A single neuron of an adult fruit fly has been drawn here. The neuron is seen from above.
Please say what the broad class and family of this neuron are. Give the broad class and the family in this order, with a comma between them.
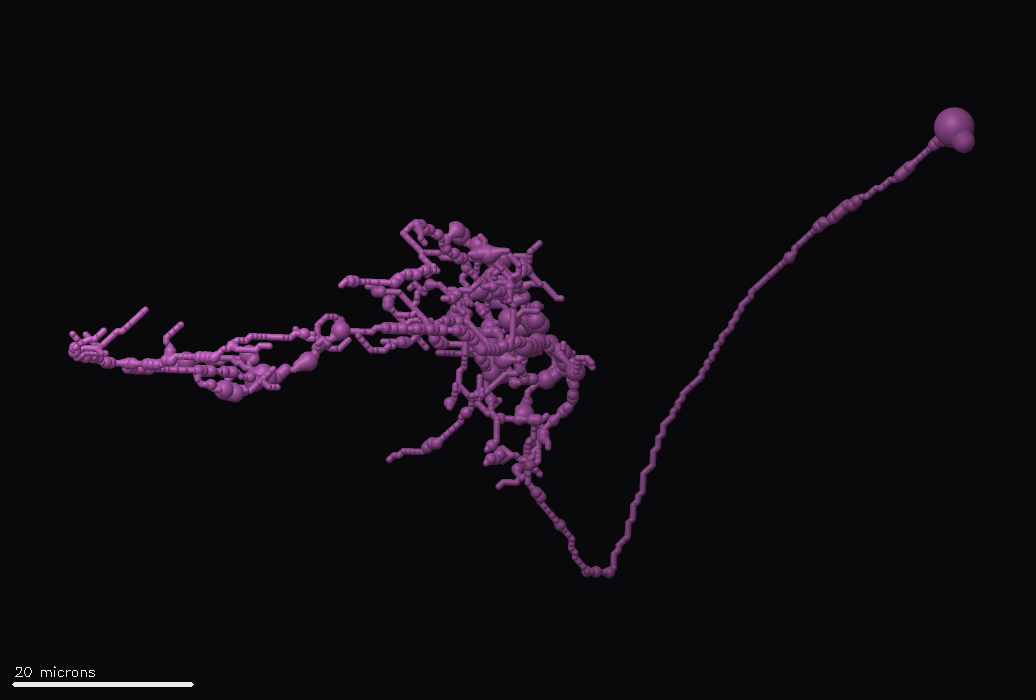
central-brain intrinsic neuron, hemilineage LALa1_anterior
